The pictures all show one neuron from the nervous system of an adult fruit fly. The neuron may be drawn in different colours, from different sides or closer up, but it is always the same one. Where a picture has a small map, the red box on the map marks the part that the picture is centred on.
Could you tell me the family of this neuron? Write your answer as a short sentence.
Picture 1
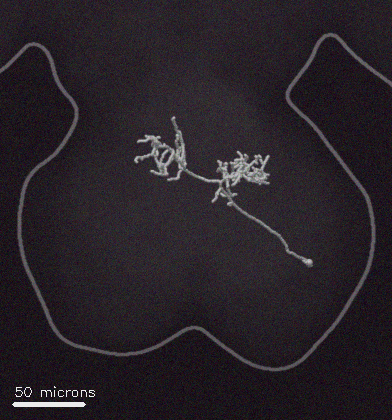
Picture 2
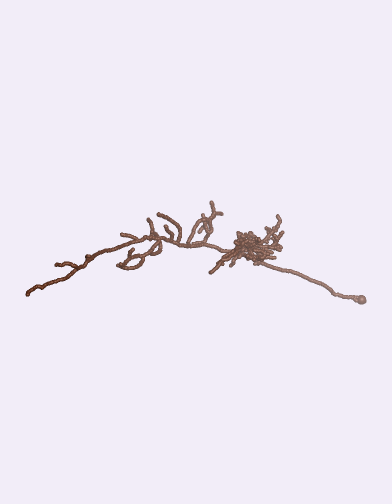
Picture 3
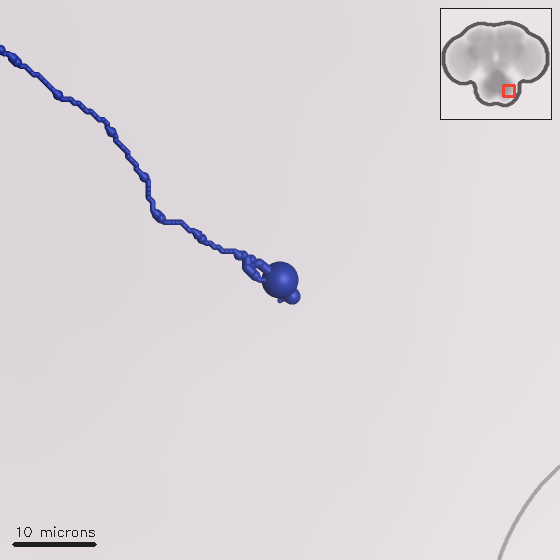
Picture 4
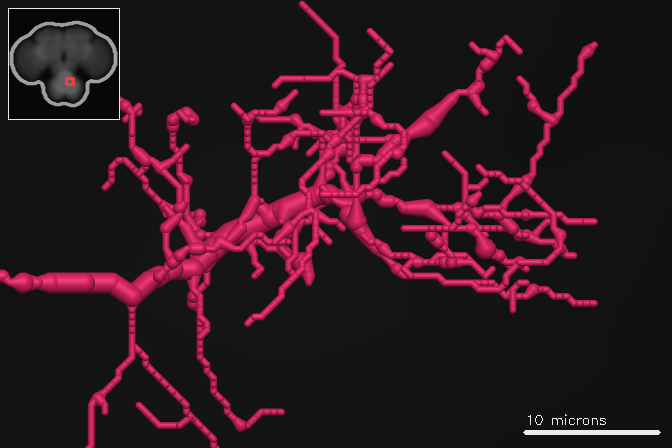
The family is hemilineage 08B.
